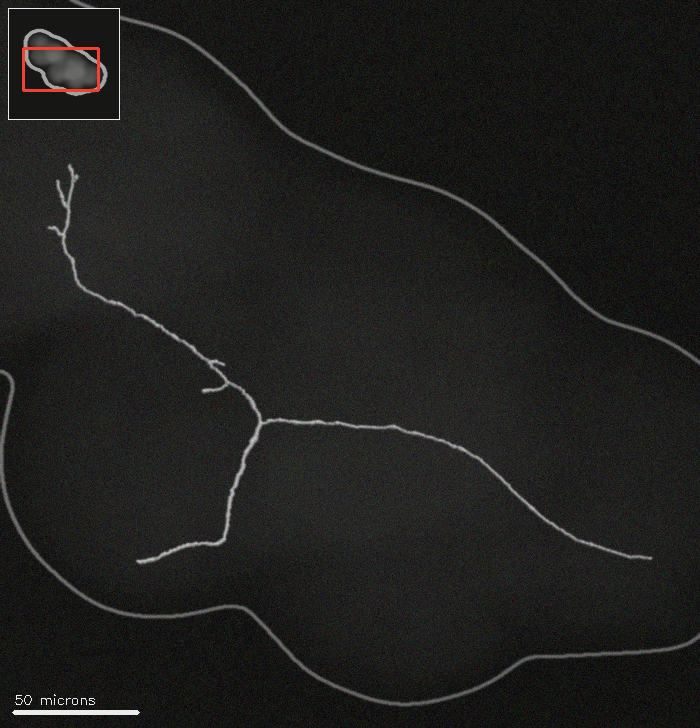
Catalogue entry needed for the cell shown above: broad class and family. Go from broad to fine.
sensory neuron entering the nerve cord; class mechanosensory proprioceptive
